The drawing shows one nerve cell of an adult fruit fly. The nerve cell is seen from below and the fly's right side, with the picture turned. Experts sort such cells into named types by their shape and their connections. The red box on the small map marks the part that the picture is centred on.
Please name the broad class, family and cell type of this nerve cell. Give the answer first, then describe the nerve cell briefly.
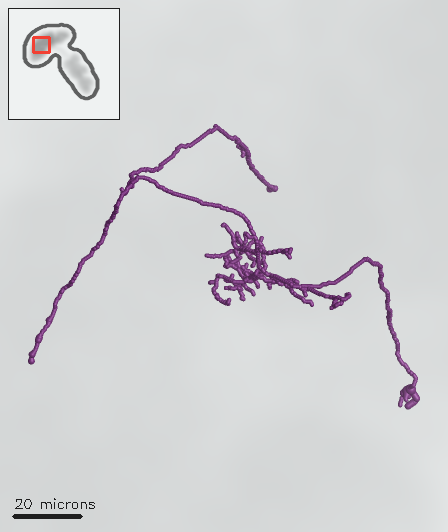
This is a central-brain intrinsic neuron. The name of its family is class CX. The cell type is FS3_c. It lies in the brain. The cell body can be seen at the lower right of the picture. From left to right in the picture it spans about 120 microns.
